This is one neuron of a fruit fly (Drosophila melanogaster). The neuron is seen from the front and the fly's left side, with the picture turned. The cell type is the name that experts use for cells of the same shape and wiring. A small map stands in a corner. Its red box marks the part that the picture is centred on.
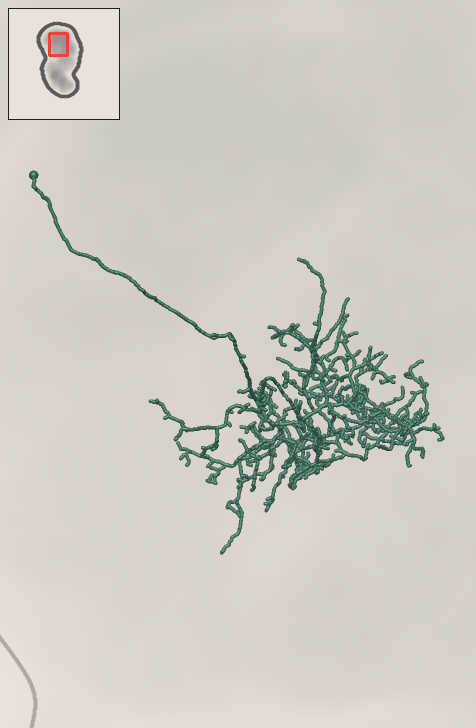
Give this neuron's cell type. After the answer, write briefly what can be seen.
It is of cell type PS356. Its broad class is central-brain intrinsic neuron. The cell body can be seen at the upper left of the picture. Dozens of branch ends can be seen.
